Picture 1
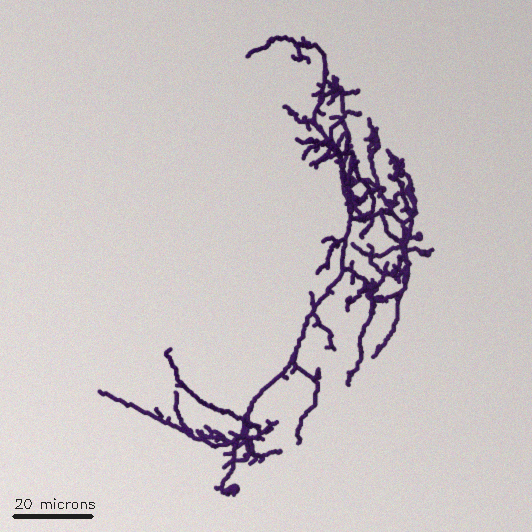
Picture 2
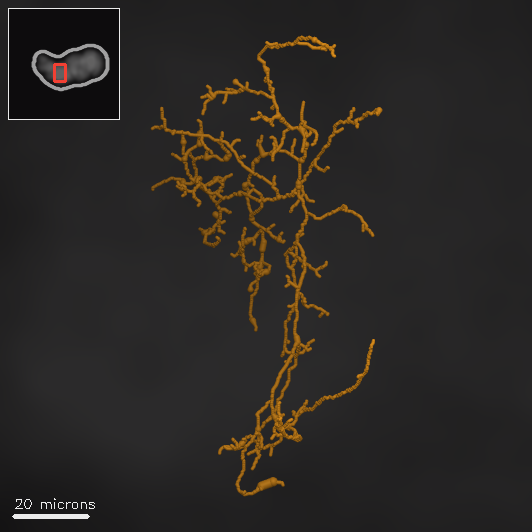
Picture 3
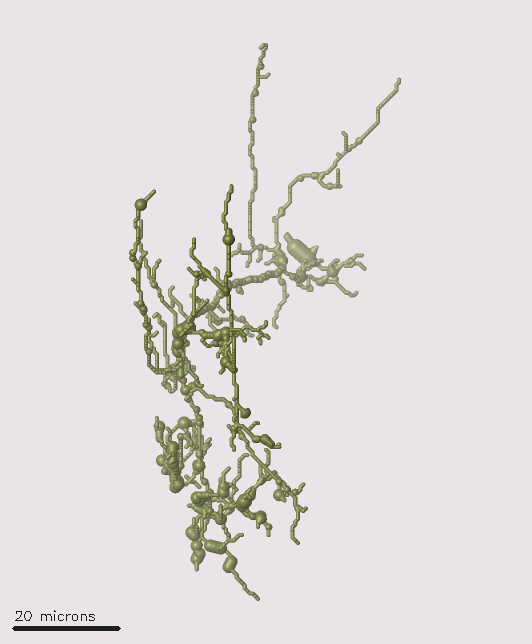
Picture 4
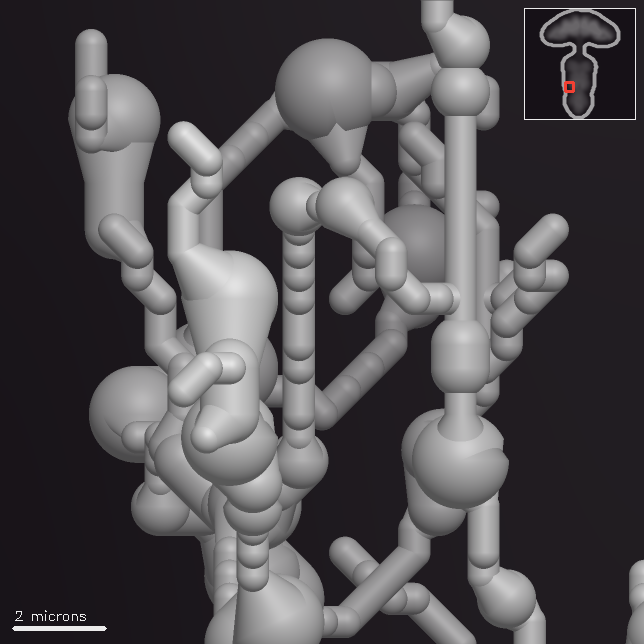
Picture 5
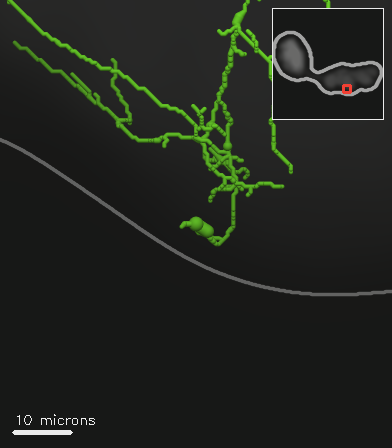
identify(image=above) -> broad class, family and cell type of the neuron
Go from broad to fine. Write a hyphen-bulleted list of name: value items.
- broad class: nerve-cord intrinsic neuron
- family: hemilineage 13A
- cell type: IN13A062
